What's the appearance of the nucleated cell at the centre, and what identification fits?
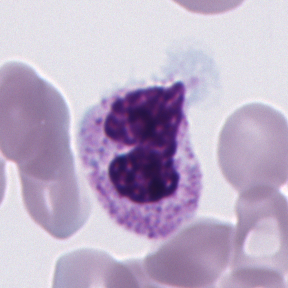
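A notch cuts into the nucleus from its left side, and the chromatin is dense, dark purple and coarsely clumped. Many small purple granules fill the cytoplasm, reaching all the way to the cell's outer edge. This is a segmented neutrophil.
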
